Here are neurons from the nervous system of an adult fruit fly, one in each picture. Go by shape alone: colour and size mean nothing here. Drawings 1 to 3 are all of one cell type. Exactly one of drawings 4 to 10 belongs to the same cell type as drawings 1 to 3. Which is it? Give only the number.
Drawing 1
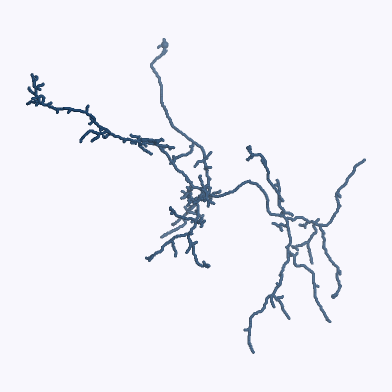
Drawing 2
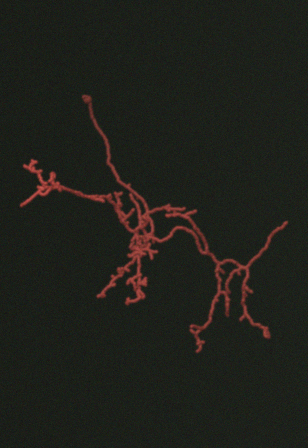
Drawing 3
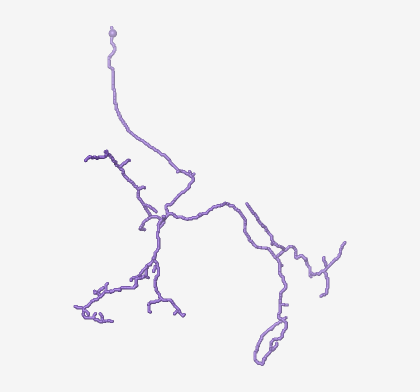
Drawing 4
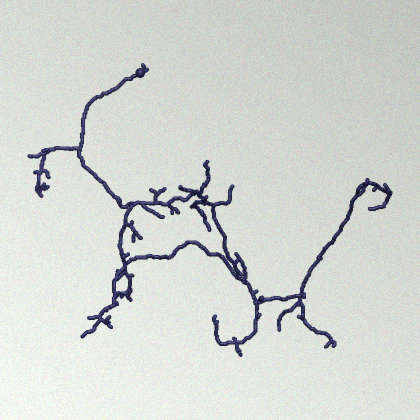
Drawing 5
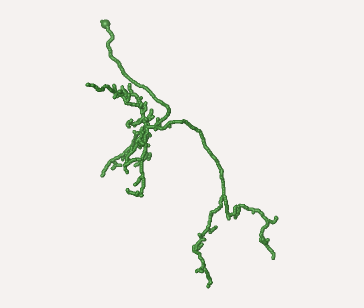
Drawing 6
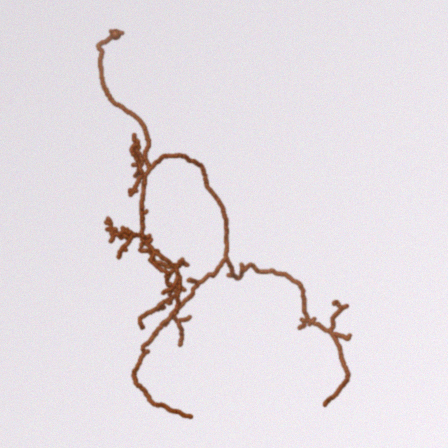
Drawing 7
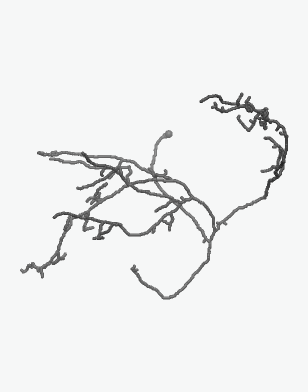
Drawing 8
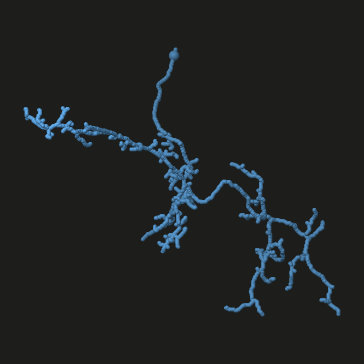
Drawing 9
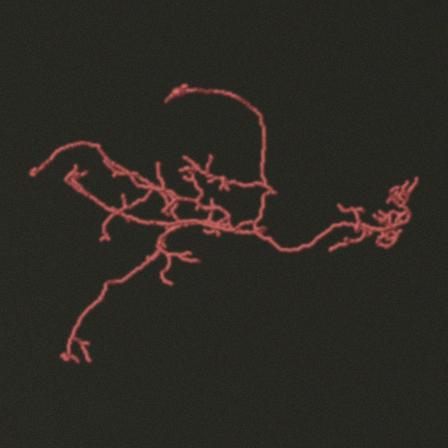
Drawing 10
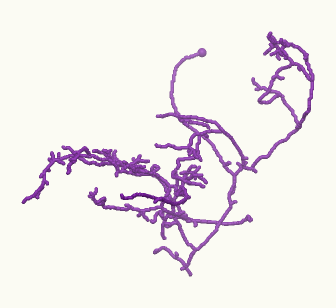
8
